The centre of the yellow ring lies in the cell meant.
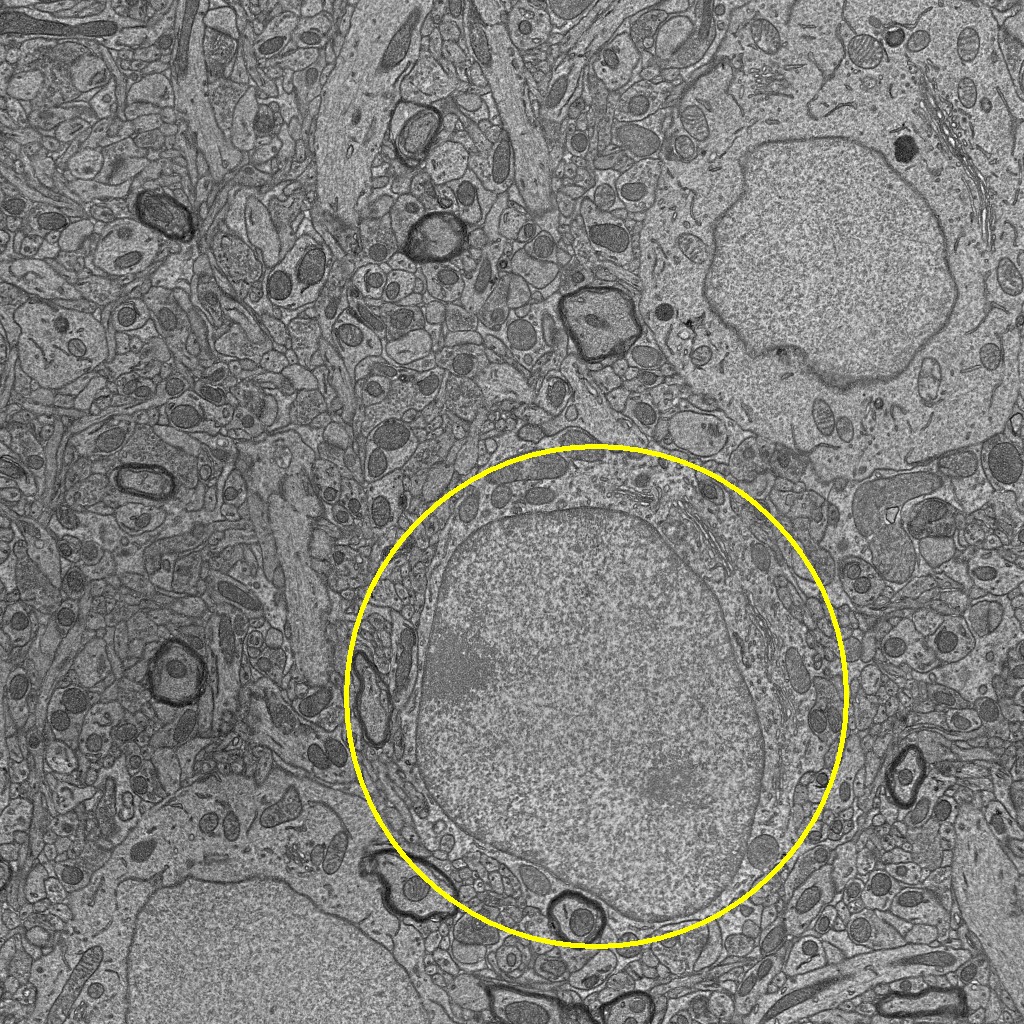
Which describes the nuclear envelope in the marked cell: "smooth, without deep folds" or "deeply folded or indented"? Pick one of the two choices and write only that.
Smooth, without deep folds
